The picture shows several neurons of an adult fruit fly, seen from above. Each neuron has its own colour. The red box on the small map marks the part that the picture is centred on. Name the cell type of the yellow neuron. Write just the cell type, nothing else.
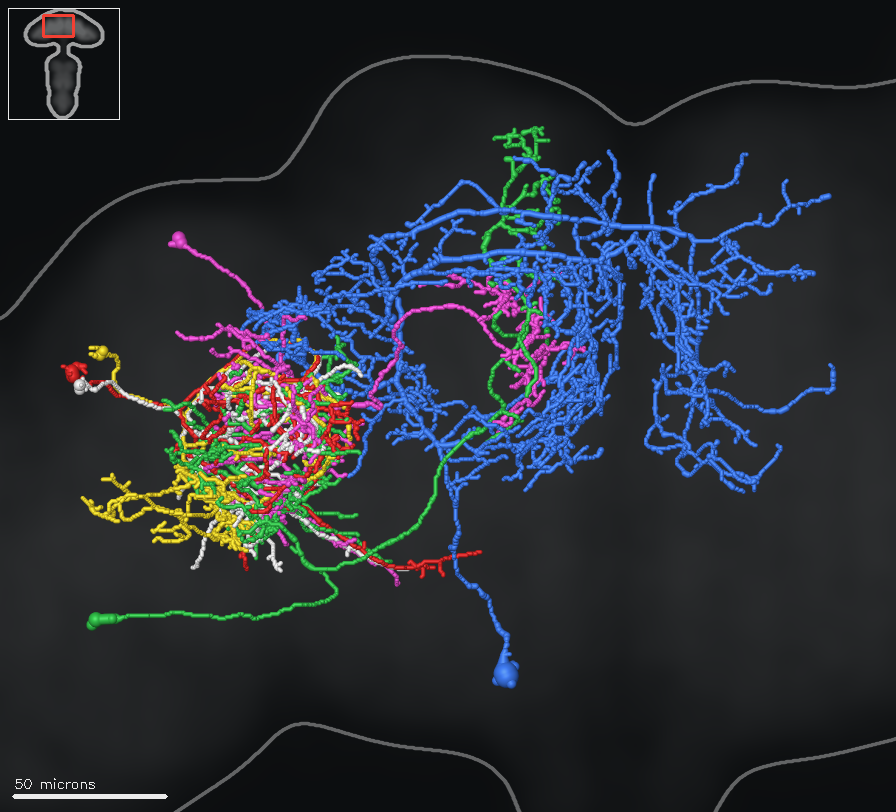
LHAD1a2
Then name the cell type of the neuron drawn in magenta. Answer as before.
SMP038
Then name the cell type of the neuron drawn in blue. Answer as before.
pC1x_d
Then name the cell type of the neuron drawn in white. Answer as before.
SLP035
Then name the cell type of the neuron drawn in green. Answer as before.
SMP256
